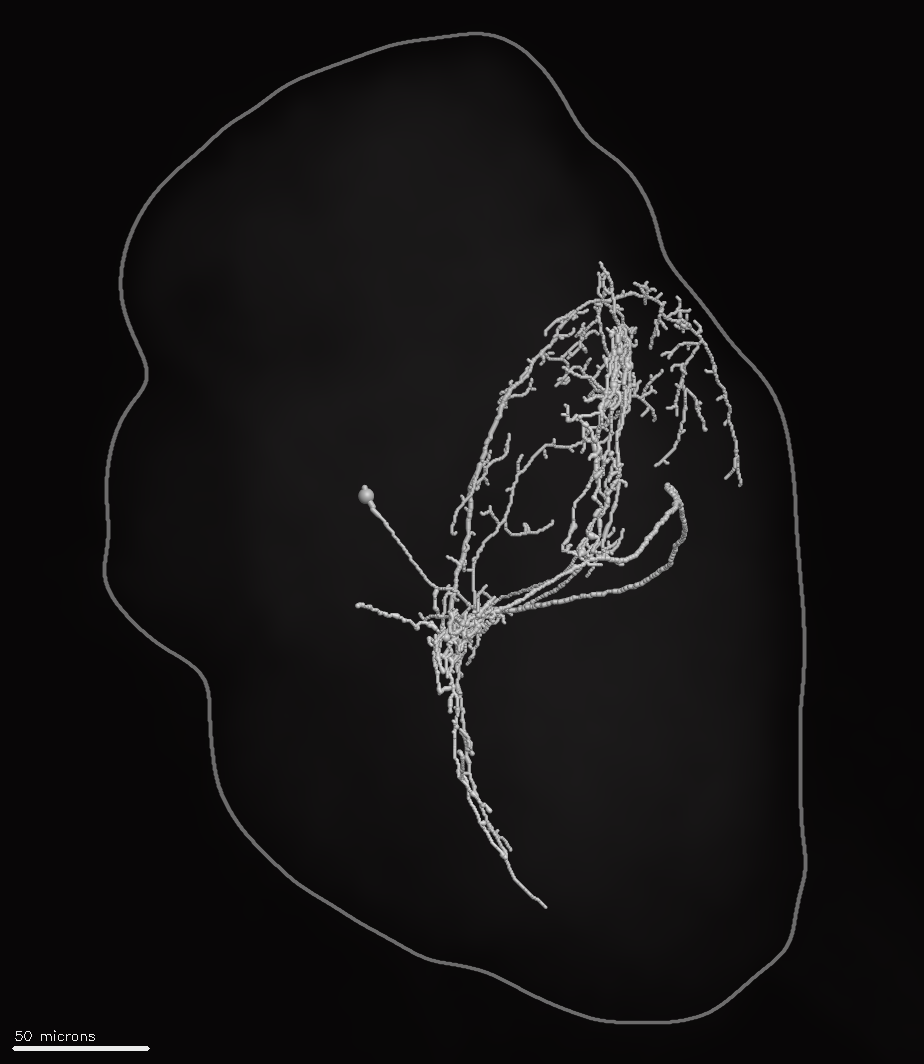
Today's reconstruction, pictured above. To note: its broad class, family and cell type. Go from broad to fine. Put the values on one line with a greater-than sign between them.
visual projection neuron > MeVPaMe > MeVPaMe2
